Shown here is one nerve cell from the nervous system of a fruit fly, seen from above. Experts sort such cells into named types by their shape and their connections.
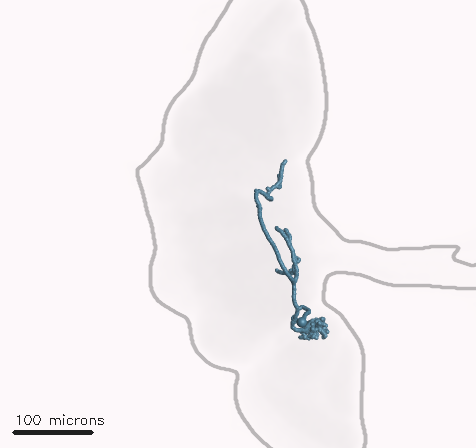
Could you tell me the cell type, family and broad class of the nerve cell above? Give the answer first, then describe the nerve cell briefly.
The cell type is LC36. The family is hemilineage VPNp&v1_posterior. Its broad class is visual projection neuron. It lies in the brain. From top to bottom in the picture it spans about 250 microns.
